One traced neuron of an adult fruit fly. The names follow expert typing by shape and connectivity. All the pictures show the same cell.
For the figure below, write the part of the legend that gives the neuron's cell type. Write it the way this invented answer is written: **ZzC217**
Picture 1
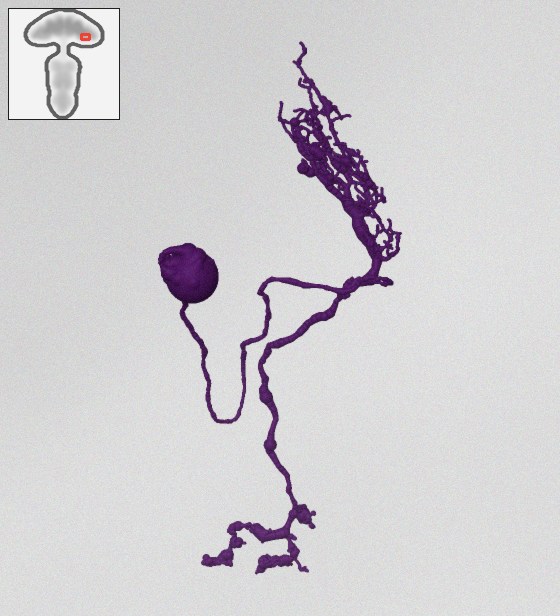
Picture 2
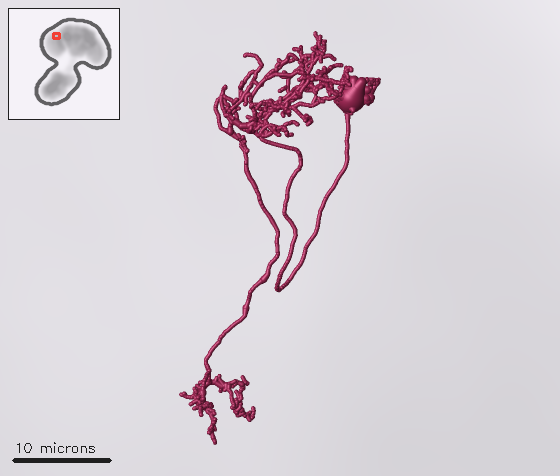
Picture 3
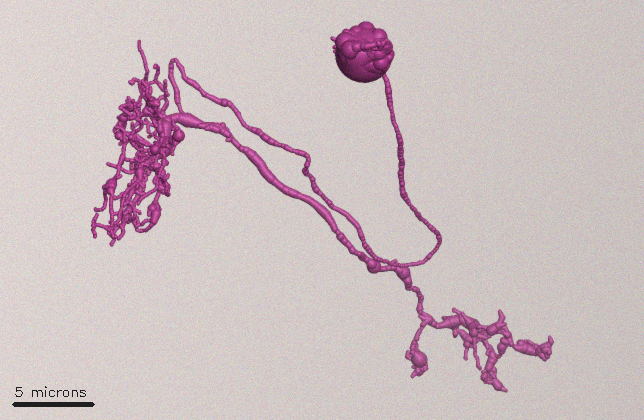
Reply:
**T4b**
